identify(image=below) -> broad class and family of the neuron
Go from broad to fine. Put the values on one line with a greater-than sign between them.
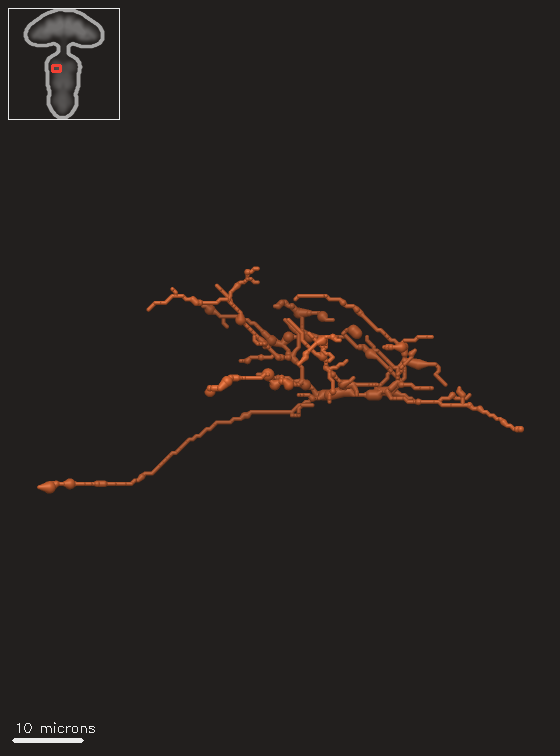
nerve-cord intrinsic neuron > hemilineage 01B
